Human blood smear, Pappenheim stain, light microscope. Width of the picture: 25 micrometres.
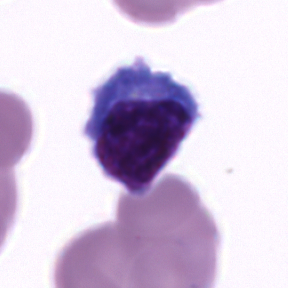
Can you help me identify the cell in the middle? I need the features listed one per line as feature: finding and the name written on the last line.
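Chromatin: dark purple, coarsely clumped
Nucleoli: not visible
Cytoplasm: blue, mostly above and left of nucleus
Granules: none distinct
Identity: plasma cell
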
